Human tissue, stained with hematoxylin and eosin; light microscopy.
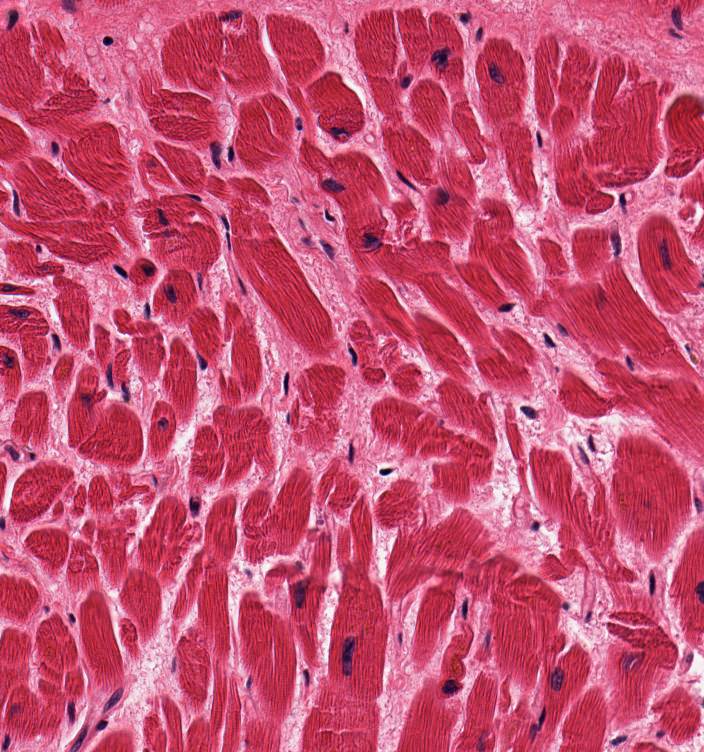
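Left ventricle of the heart: muscle fibres cut in mixed planes, lengthwise, across and obliquely, fill almost the whole field. Single oval nuclei, central in fibre. Cytoplasm deeply eosinophilic, dark red. Small dark spindle-shaped nuclei scattered in stroma between fibres.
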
